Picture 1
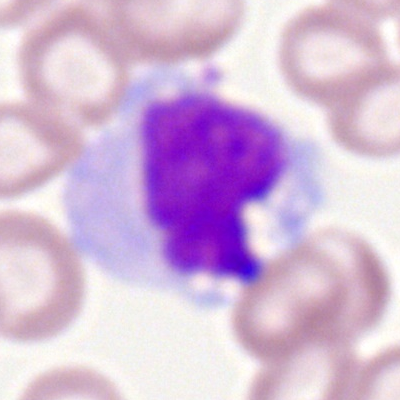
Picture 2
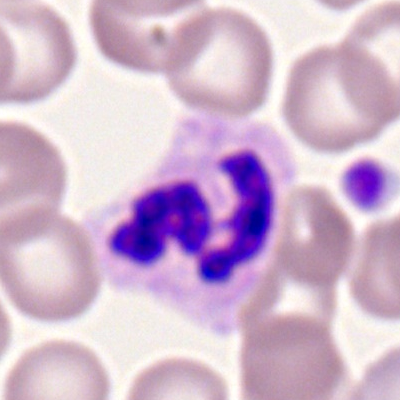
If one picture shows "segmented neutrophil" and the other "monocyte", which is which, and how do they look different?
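Picture 1's the monocyte, and picture 2 is the segmented neutrophil. In the monocyte the nucleus is irregular, with a notch cut into its lower right side, and the chromatin is deep purple with a mottled, uneven texture.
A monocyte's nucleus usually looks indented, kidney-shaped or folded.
The neutrophil's nucleus looks different: its right-hand part is a curved lobe shaped rather like a crescent, the chromatin is dark purple and coarsely clumped, and no nucleoli can be seen.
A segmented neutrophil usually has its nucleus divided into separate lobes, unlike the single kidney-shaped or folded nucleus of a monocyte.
Both have plenty of cytoplasm, but the colour differs: pale greyish blue in the monocyte, pale pinkish-lilac in the neutrophil.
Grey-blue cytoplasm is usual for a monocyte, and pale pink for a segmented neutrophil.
The monocyte also has a few small clear spaces in its cytoplasm, beside the lower right of the nucleus. In the neutrophil's cytoplasm there are no large orange-red granules.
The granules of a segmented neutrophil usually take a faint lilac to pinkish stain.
The neutrophil's outline is irregular and somewhat angular rather than smoothly round, while the monocyte has a red cell touching it at its lower right edge.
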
